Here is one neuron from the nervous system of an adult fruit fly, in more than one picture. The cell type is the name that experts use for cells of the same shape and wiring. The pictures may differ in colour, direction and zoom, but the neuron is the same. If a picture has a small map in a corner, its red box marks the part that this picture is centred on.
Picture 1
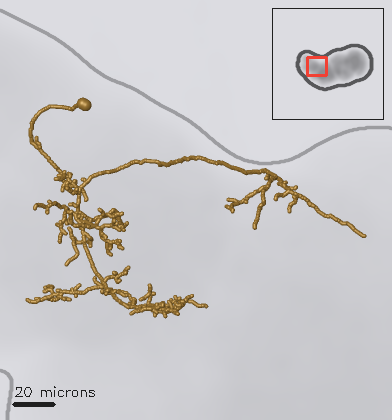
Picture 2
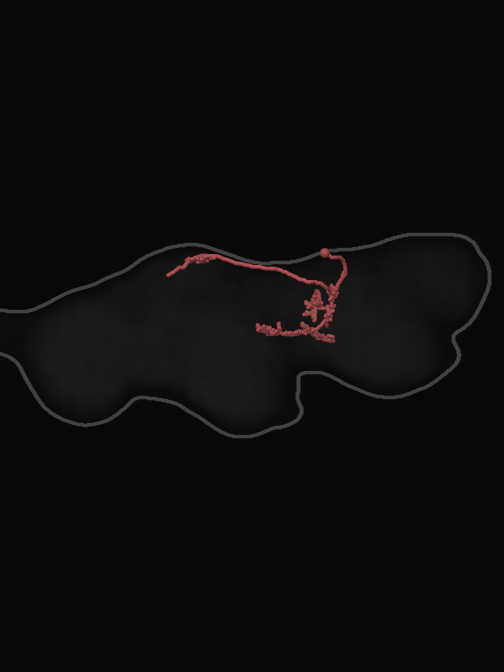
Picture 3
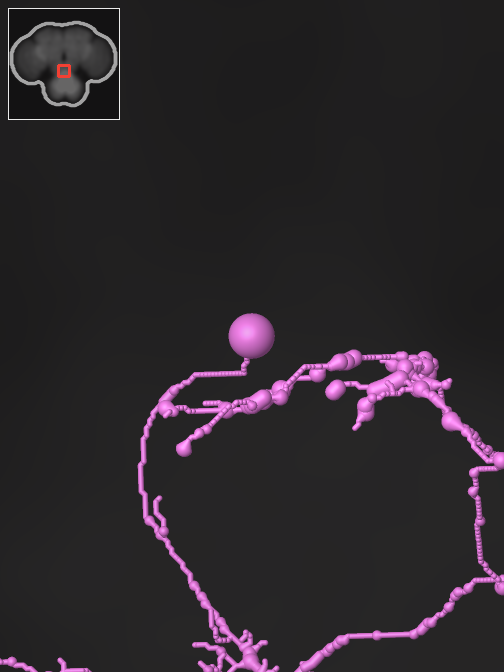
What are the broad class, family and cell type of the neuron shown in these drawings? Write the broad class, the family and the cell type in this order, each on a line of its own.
nerve-cord intrinsic neuron
hemilineage 19B
IN19B084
